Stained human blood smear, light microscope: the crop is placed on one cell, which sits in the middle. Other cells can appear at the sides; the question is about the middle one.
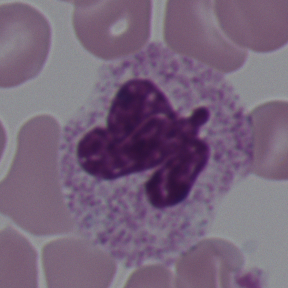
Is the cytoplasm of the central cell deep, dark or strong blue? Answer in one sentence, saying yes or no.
No, rather than strong blue, the cytoplasm is pink, salmon or almost clear, lacking blue or grey.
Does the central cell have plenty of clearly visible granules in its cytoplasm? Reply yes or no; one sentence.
Yes, there is a large number of visible granules in the cell's cytoplasm.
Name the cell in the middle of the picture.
segmented neutrophil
